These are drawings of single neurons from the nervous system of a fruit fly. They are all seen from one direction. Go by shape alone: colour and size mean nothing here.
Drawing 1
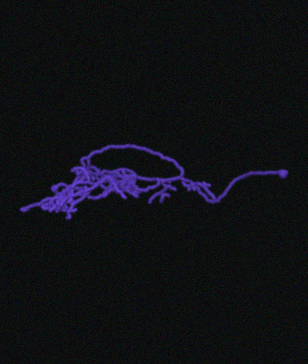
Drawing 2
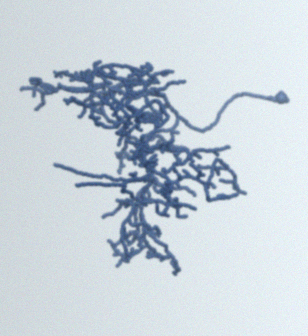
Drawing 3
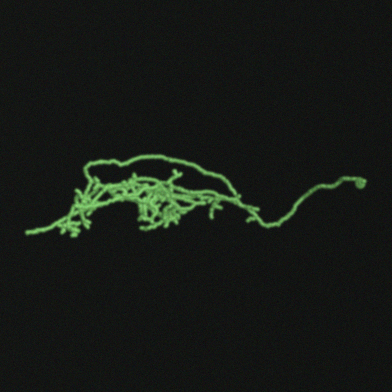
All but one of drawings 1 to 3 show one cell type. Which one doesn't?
Drawing 2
